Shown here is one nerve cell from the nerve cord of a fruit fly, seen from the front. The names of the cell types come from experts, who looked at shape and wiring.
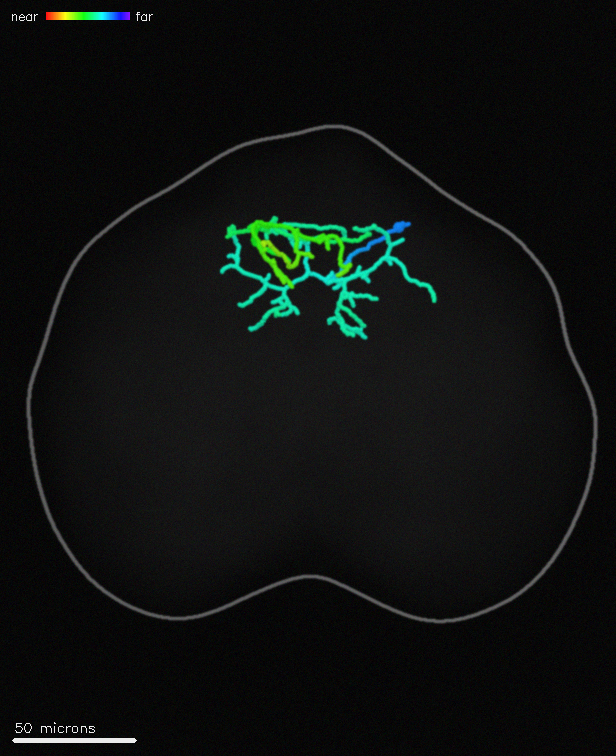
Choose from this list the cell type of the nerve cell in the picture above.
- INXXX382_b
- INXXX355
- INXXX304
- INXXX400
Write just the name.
INXXX355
